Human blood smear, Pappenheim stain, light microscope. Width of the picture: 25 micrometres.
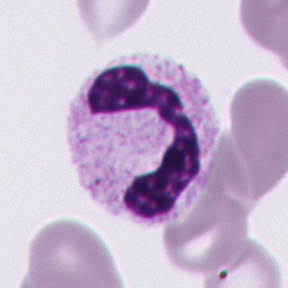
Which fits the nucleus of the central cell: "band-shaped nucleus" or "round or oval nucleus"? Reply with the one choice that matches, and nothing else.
Band-shaped nucleus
